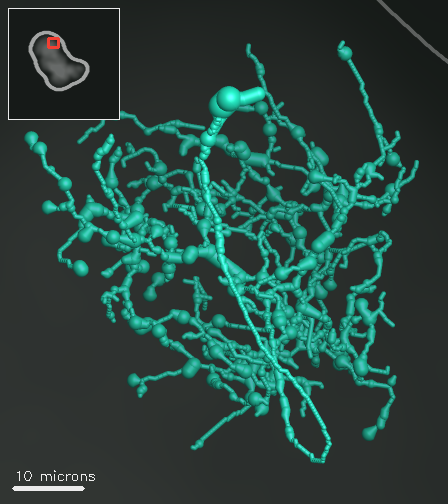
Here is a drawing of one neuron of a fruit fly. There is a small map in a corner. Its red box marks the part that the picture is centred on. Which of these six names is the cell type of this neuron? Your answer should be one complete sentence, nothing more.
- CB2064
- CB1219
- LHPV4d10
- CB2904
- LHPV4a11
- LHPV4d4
The type assigned to this neuron is LHPV4a11.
